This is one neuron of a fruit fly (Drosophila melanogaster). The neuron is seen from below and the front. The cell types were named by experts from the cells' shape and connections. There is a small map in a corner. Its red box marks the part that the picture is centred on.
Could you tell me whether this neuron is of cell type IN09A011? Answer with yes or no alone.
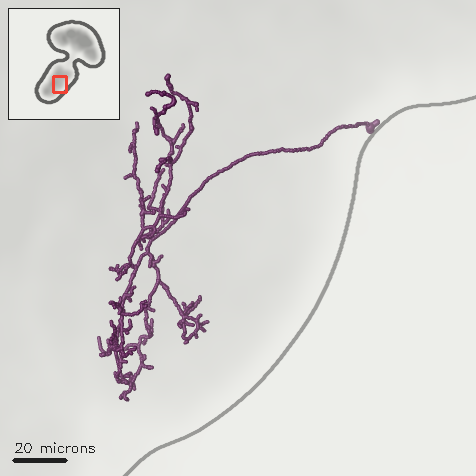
no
